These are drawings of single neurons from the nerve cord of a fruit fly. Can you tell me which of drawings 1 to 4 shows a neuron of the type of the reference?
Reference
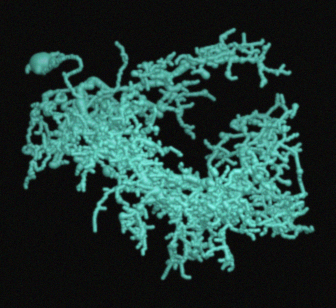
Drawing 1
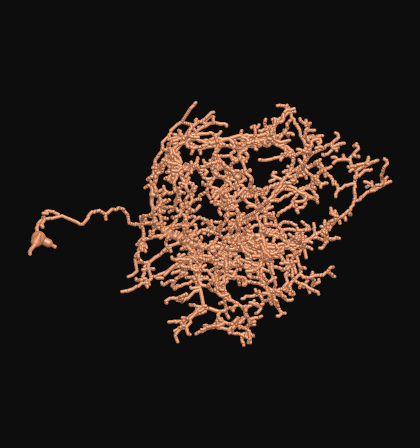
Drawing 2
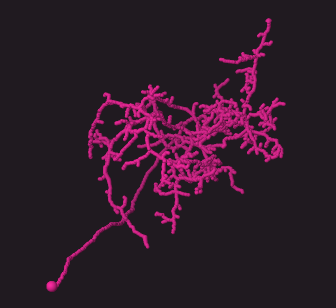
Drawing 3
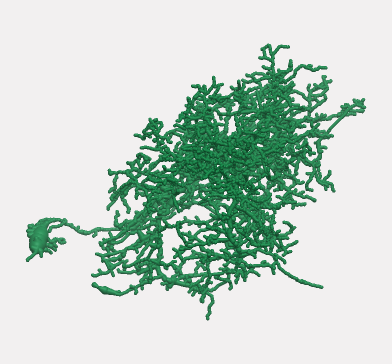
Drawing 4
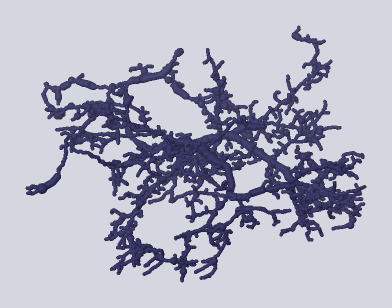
Drawing 1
